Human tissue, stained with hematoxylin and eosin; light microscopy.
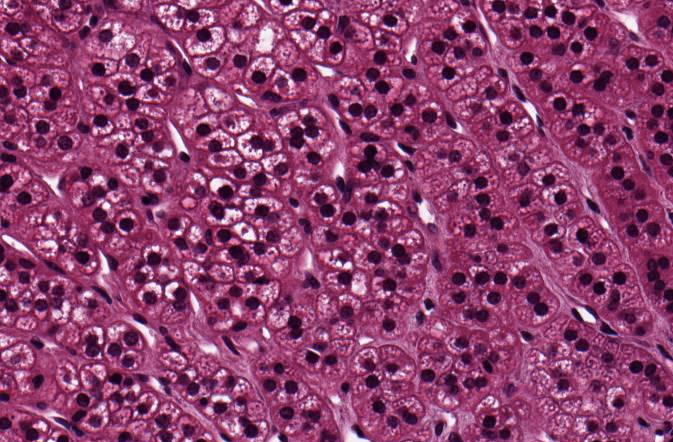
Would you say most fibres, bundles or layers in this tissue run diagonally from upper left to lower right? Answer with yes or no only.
Yes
